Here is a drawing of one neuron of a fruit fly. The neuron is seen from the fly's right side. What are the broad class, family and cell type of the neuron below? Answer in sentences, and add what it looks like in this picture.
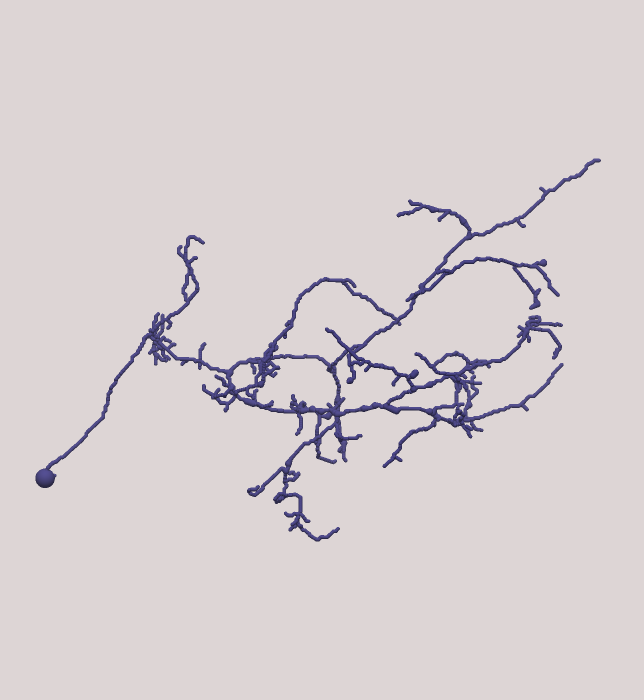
Its broad class is nerve-cord intrinsic neuron. The family is hemilineage 20A.22A. Its cell type is IN20A.22A063. Dozens of branch ends can be seen. In this view it is wider than it is tall.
